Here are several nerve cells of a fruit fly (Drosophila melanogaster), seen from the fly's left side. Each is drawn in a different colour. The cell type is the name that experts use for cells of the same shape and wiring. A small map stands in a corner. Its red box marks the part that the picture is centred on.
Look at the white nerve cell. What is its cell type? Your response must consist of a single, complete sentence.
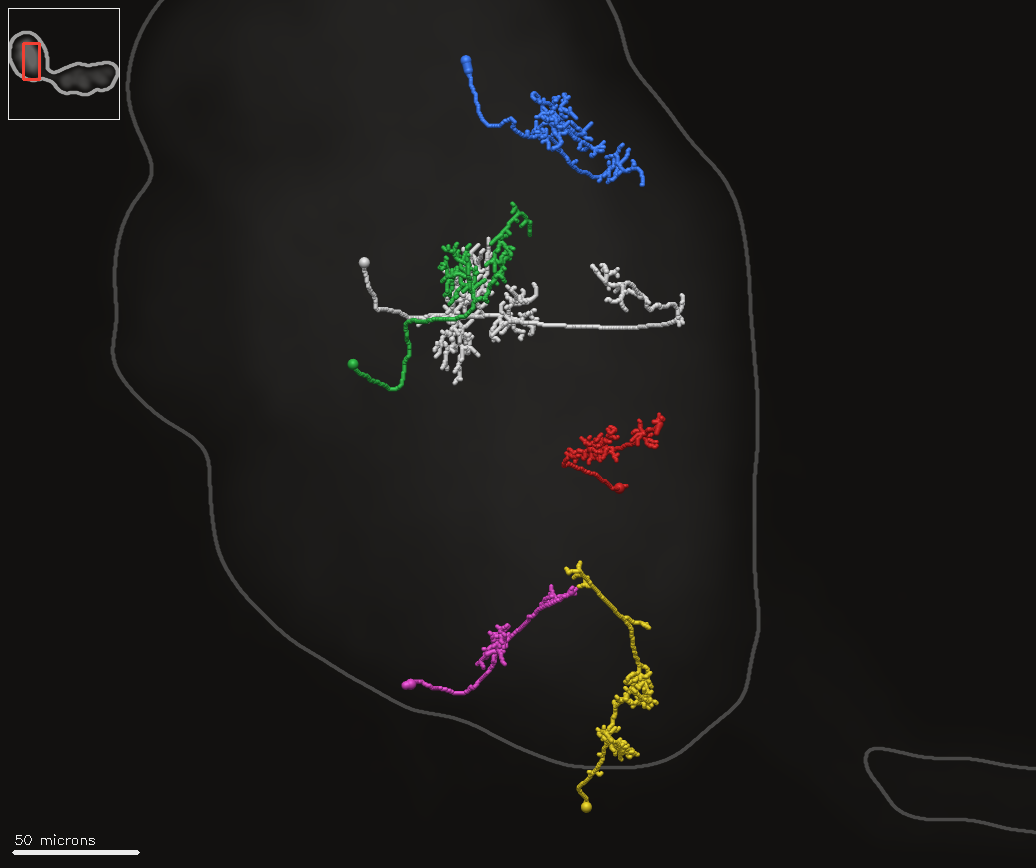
To this neuron applies the cell type name Tm16.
